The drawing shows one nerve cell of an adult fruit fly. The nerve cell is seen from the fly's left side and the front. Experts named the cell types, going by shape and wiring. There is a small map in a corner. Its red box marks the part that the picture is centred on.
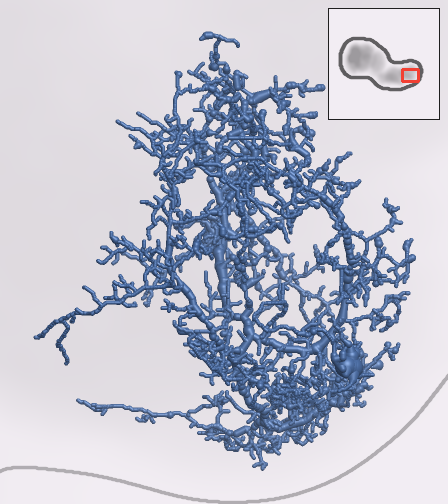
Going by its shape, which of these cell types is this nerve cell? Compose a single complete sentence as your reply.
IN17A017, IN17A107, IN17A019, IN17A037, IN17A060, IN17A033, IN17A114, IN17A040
This nerve cell is assigned to the cell type IN17A017.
